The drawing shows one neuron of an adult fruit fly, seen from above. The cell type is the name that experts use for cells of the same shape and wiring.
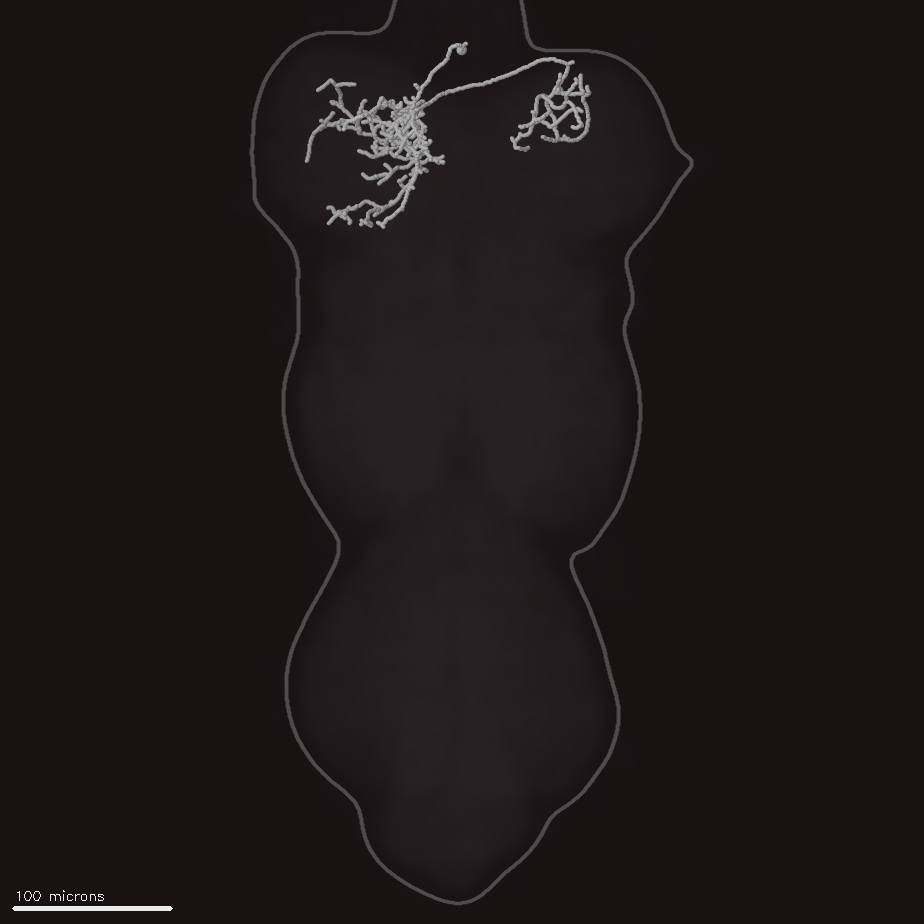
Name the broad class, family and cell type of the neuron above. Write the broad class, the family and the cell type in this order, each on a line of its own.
nerve-cord intrinsic neuron
hemilineage 01A
IN01A040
